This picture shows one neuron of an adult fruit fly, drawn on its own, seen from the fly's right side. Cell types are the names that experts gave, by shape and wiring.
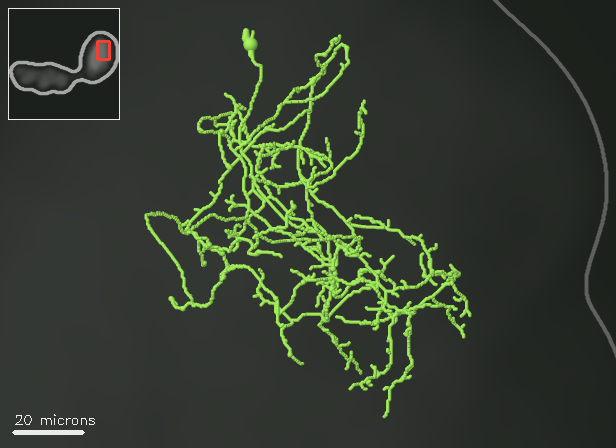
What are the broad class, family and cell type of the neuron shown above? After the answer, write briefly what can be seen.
It is a central-brain intrinsic neuron. The family is hemilineage LHl2_ventral. It is of cell type AVLP067. The cell body can be seen at the top of the picture. From top to bottom in the picture it spans about 110 microns. The picture shows dozens of branch ends.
